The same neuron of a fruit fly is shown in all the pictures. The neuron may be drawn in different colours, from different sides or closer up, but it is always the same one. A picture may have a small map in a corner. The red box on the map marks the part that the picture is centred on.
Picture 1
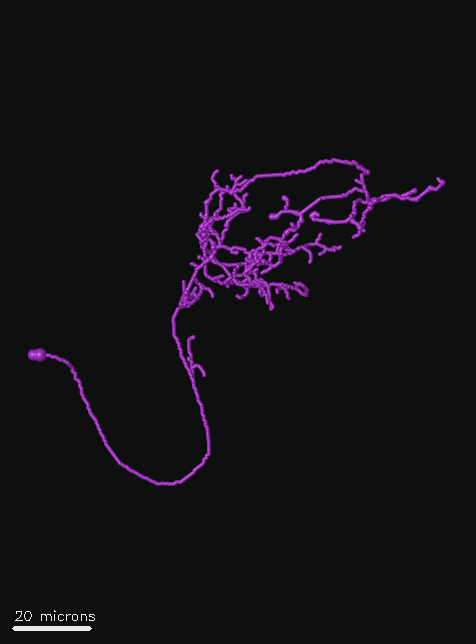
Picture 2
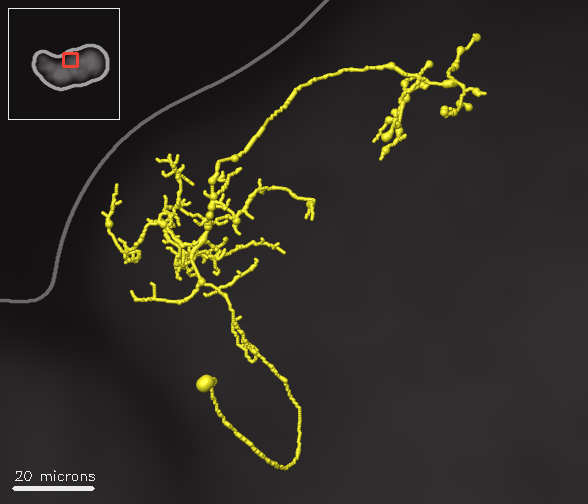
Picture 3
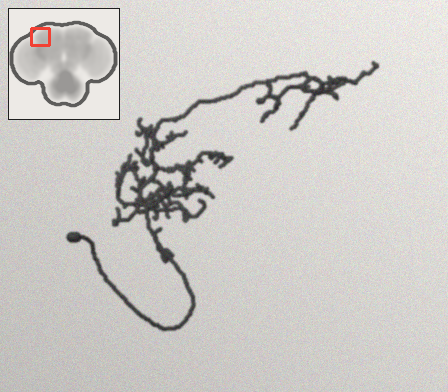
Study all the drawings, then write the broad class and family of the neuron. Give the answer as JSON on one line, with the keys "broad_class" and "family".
{"broad_class": "central-brain intrinsic neuron", "family": "hemilineage VPNl&d1_dorsal"}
